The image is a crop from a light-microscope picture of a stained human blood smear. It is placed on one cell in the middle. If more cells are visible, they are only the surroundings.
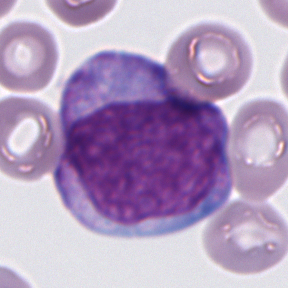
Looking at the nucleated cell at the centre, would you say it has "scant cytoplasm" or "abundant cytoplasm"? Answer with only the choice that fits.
Scant cytoplasm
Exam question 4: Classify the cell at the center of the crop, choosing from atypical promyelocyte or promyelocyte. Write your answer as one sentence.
Present in the middle of the crop is an atypical promyelocyte.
